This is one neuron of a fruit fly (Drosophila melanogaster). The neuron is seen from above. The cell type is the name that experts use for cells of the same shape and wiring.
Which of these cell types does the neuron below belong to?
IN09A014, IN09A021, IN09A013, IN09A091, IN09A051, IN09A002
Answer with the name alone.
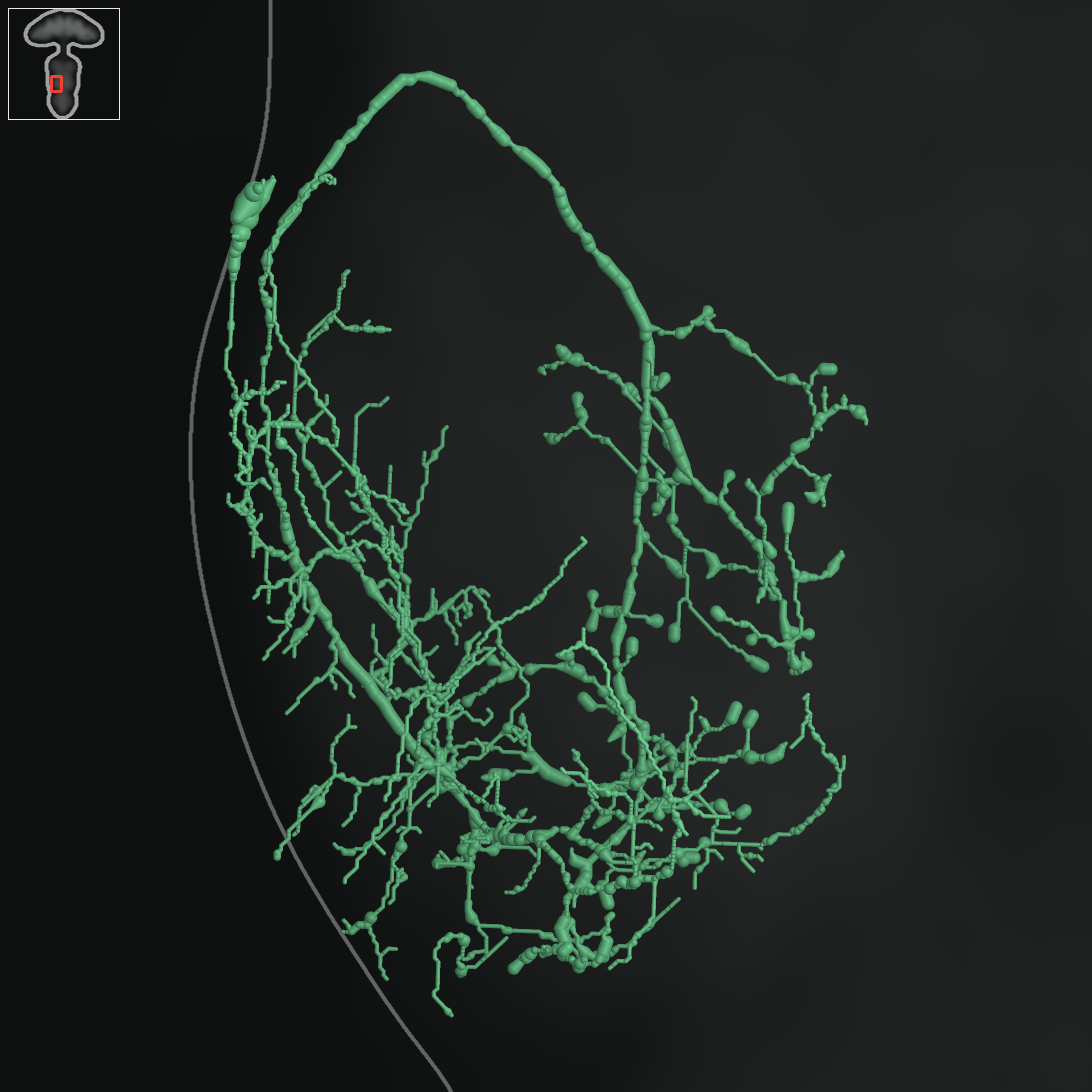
IN09A014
